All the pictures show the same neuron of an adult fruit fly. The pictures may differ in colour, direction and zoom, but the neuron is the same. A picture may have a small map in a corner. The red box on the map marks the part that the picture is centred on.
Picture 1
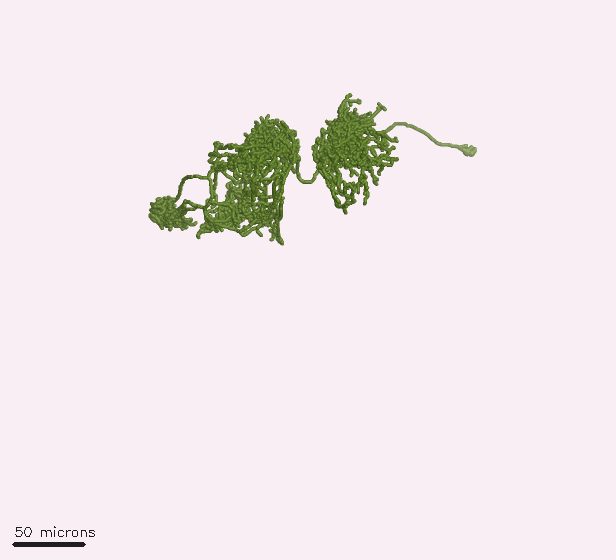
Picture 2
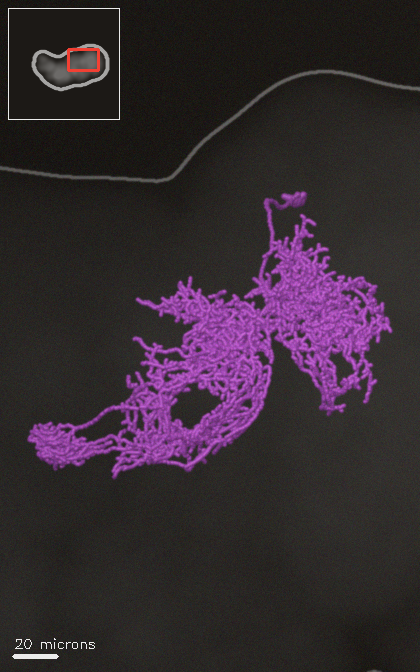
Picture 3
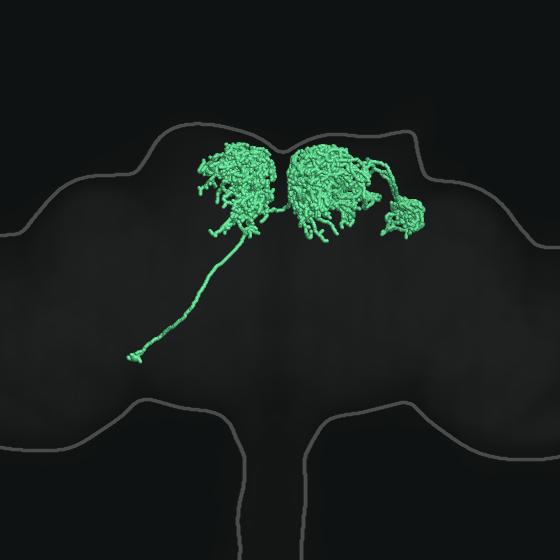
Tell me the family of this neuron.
class DAN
